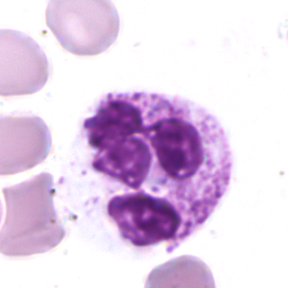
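Segmented neutrophil in a stained smear of human peripheral blood under the light microscope. Its cytoplasm holds fine purple-violet granules, densest on the right side of the cell. No vacuoles are seen in the cytoplasm. On the left side, the cell border is faint and poorly defined.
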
